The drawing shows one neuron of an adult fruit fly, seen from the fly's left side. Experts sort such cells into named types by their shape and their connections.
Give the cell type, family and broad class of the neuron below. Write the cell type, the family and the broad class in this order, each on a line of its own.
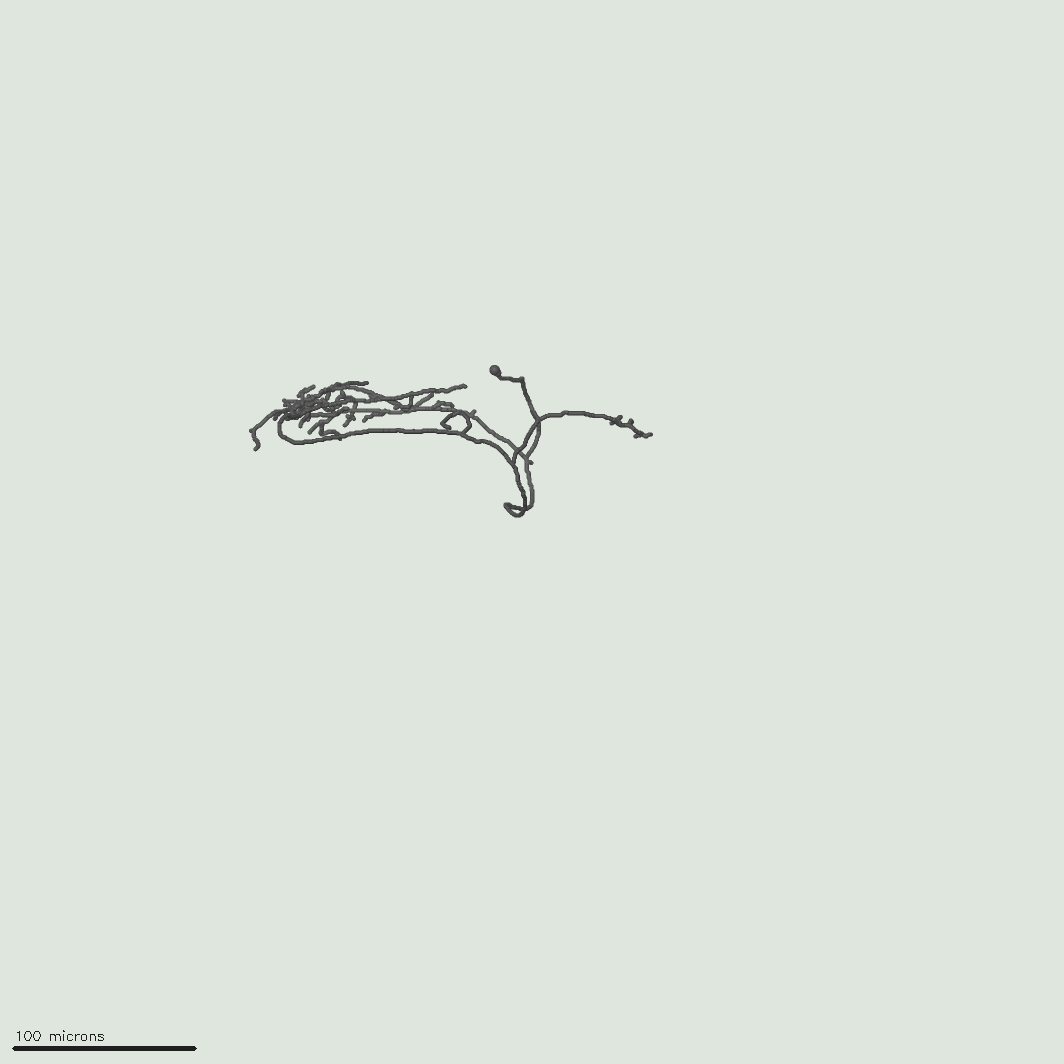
IN19B085
hemilineage 19B
nerve-cord intrinsic neuron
